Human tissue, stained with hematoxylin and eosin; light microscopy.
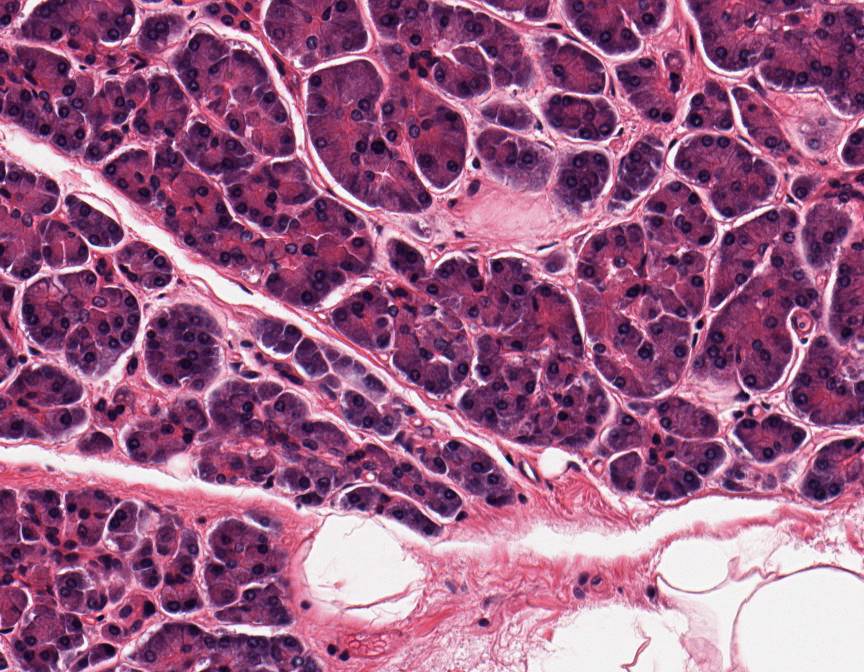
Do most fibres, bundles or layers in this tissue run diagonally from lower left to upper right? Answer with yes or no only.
No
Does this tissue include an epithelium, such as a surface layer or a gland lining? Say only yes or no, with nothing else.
Yes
